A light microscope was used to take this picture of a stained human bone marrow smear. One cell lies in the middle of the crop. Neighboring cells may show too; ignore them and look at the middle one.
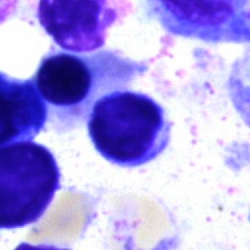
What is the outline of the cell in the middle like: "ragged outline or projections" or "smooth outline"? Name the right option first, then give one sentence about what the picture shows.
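Smooth outline. The cell has a smooth, round outline.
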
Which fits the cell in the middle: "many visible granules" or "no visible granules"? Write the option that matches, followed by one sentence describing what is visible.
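No visible granules. The cytoplasm shows no granules.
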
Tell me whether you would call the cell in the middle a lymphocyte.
yes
